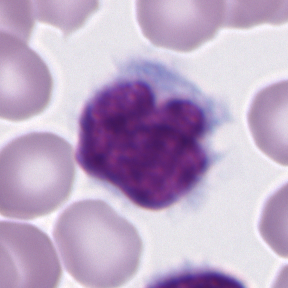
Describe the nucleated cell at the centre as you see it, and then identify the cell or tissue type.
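Fine hair-like projections stand out from the surface of this cell at the top and right. Its outline is irregular rather than smoothly round. A notch at the top of the nucleus gives it a lobed outline. The chromatin is coarse and clumped, with darker patches lying between lighter ones. This is a hairy cell.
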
